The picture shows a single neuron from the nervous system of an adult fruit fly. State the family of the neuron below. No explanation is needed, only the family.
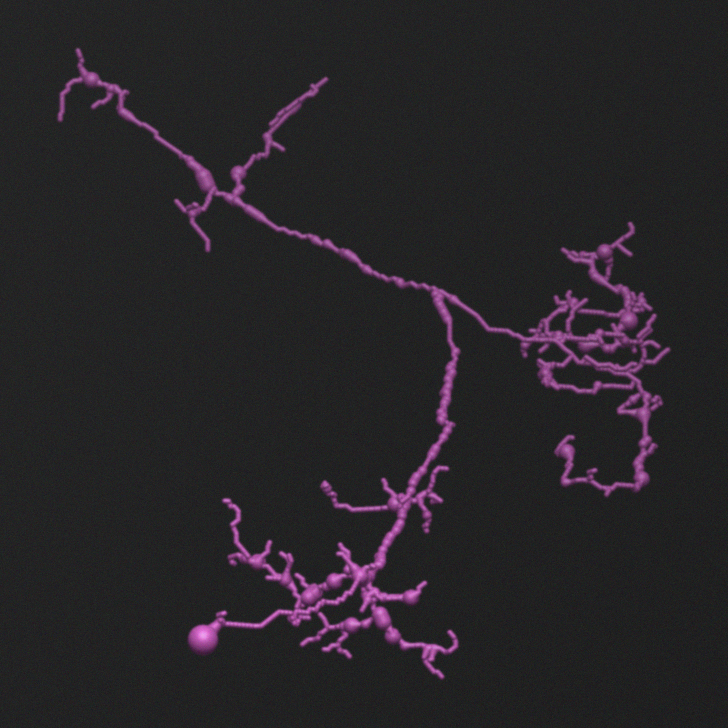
TmY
